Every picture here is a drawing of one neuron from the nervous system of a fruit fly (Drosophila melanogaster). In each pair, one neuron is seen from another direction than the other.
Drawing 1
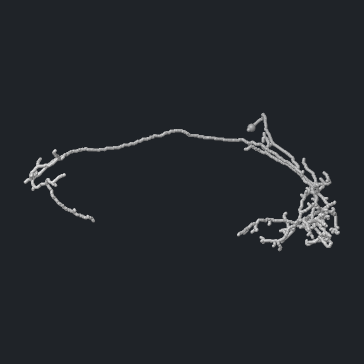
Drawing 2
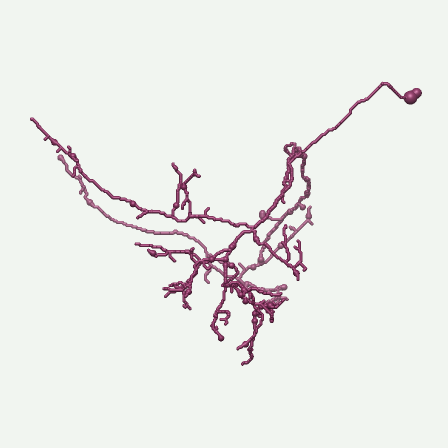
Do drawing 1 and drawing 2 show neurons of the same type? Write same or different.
different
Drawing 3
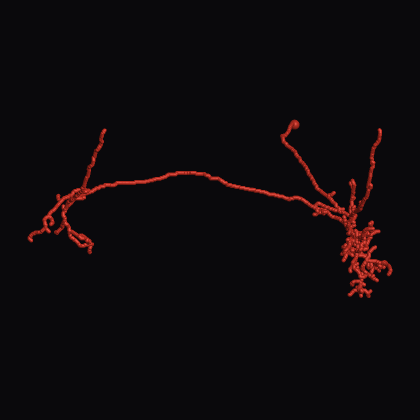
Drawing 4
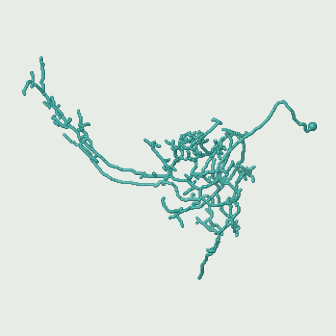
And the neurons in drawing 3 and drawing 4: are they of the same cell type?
different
